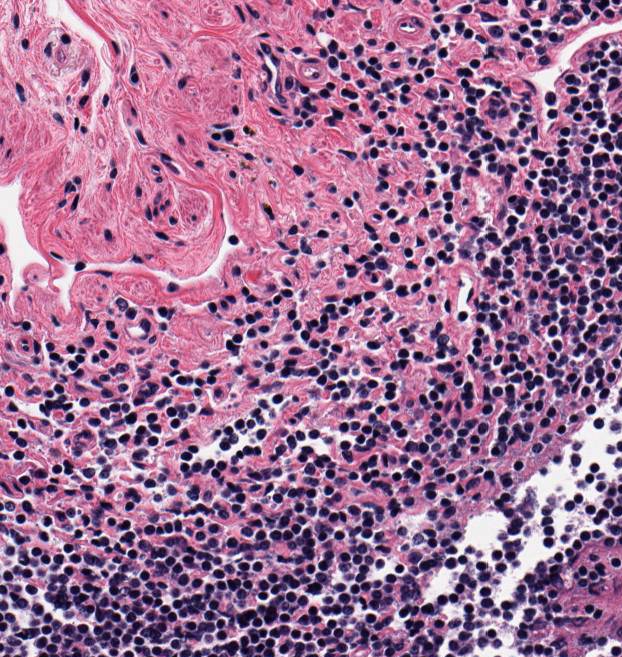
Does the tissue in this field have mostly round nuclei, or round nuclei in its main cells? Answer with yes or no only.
Yes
